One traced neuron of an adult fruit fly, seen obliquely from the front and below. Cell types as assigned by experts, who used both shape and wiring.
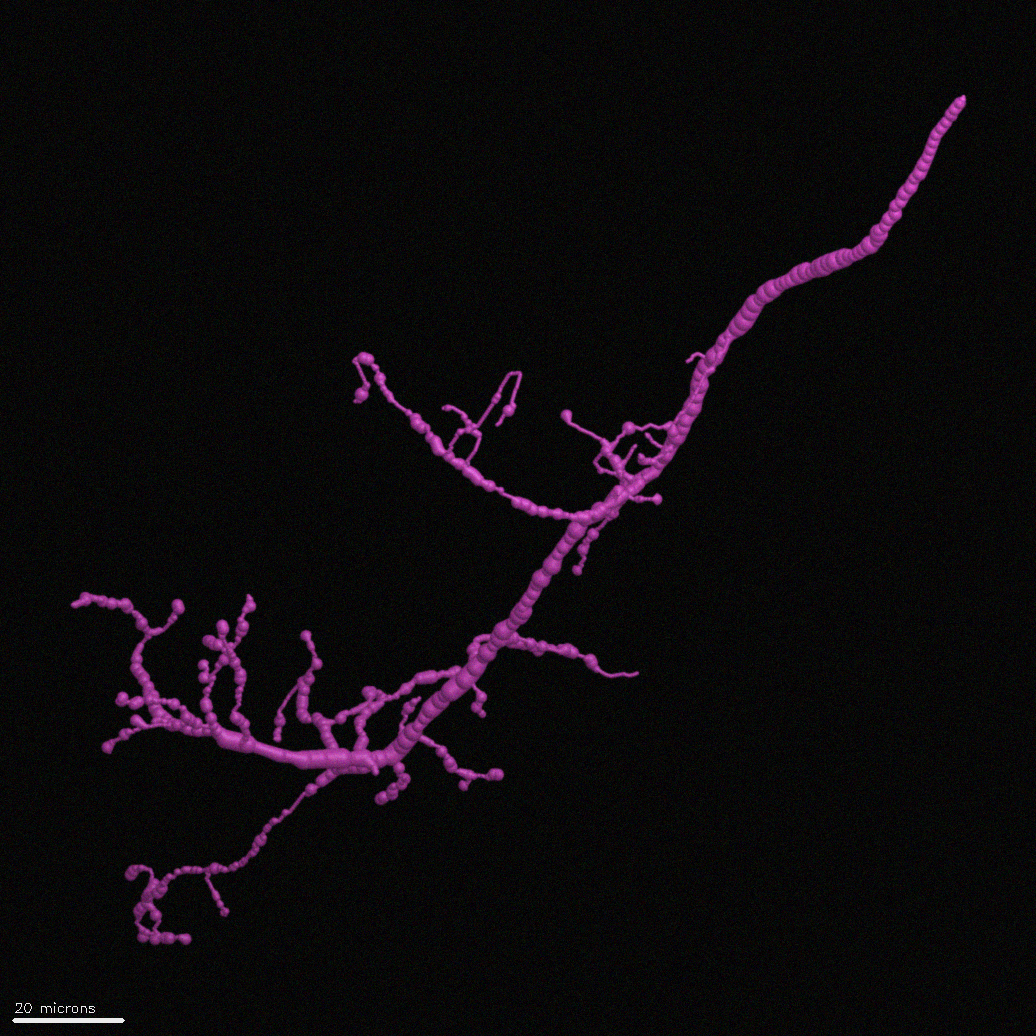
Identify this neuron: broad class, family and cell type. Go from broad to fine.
descending neuron; DNp; DNp19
